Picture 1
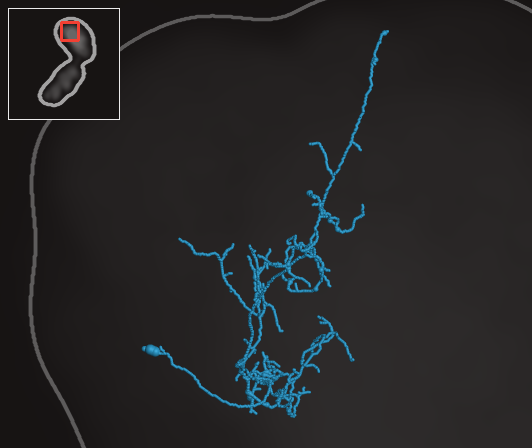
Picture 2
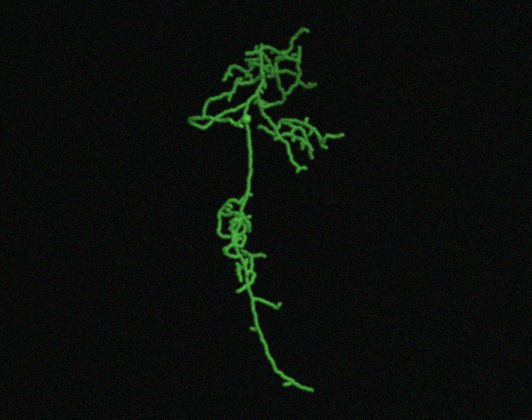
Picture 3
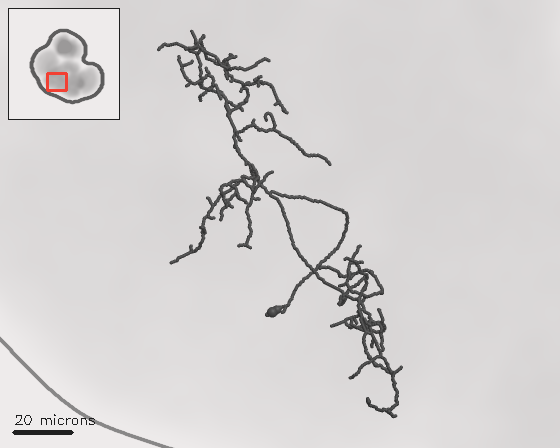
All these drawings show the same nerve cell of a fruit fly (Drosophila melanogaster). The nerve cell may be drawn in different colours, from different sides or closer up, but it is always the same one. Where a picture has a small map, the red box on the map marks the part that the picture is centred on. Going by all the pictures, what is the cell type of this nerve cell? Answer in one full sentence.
This nerve cell falls under the cell type SMP330.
